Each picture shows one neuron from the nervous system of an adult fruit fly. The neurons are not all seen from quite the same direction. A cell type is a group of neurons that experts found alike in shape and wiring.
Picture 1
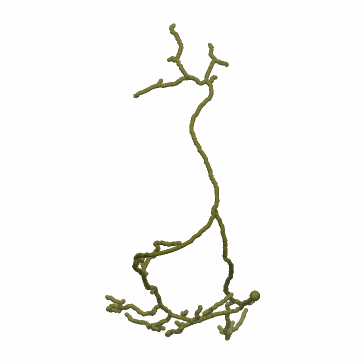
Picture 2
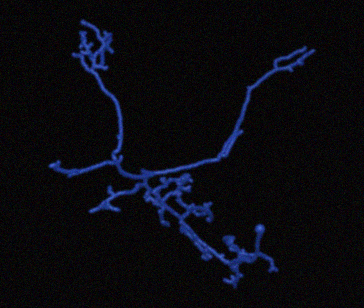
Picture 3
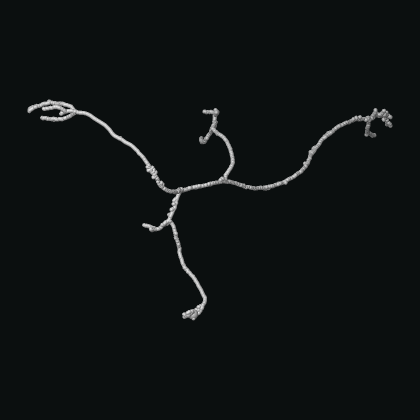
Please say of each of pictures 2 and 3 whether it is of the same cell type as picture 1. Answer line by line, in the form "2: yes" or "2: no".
2: no
3: no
